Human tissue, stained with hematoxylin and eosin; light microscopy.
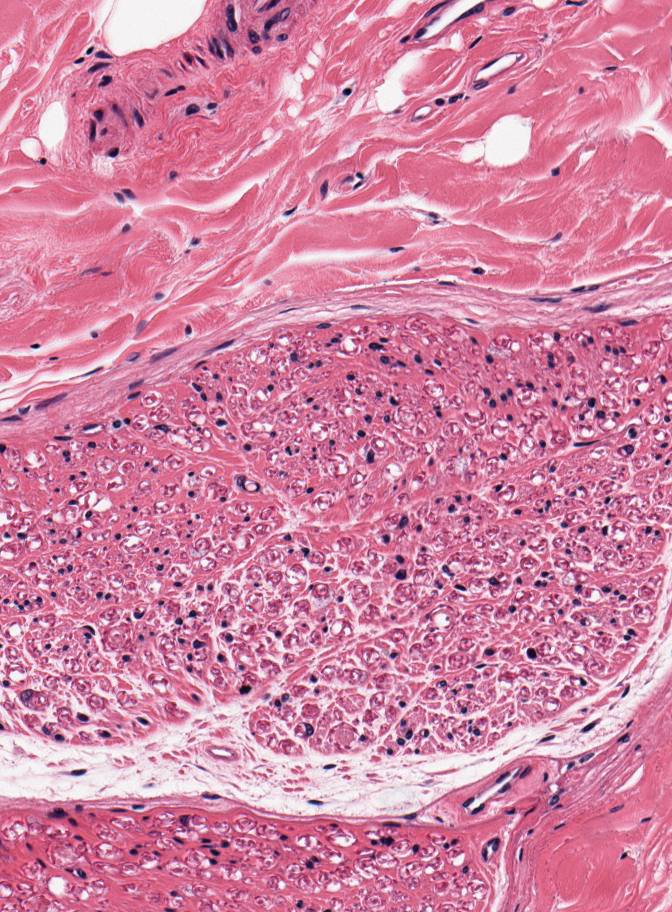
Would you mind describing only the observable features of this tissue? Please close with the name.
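A large rounded bundle fills the middle; part of a similar second lies along the bottom edge. Cut across, its fibres are small round profiles, many with a small pink central dot in a clear halo. Small dark nuclei scatter fairly evenly. This is tibial nerve.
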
